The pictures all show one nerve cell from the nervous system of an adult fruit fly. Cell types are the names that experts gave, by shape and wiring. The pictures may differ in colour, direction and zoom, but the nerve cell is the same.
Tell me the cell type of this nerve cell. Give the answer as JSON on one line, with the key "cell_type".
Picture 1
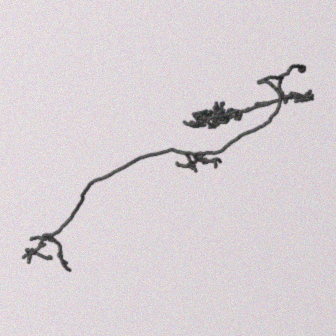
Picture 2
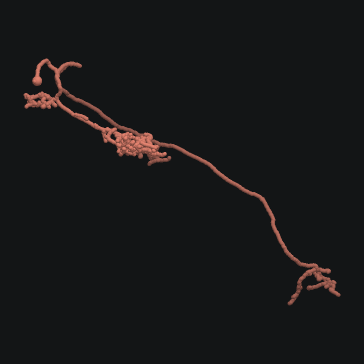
{"cell_type": "ANXXX200"}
